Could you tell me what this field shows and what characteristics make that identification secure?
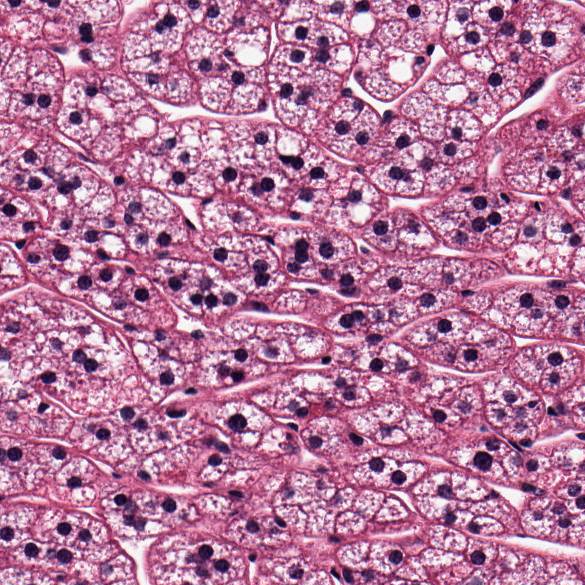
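Answer: zona fasciculata of the adrenal gland. Pale, foamy cytoplasm packed with many small clear vacuoles separates it from zona glomerulosa, whose cells are less vacuolated.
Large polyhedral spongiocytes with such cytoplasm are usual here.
The cells are polygonal with distinct pink borders; scant, delicate pink septa and narrow, empty, slit-like spaces lie between the cords.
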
